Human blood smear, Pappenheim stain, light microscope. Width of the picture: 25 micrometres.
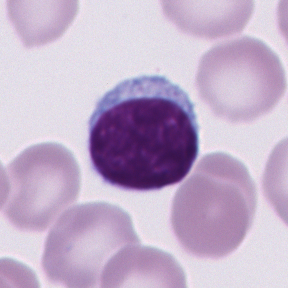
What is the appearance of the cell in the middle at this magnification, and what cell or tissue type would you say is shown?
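Taking each feature in turn, the cell is round in outline. Its nucleus is round too, without indentation or lobes, and lies toward the lower part of the cell. The cytoplasm is pale blue. Name: typical lymphocyte.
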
